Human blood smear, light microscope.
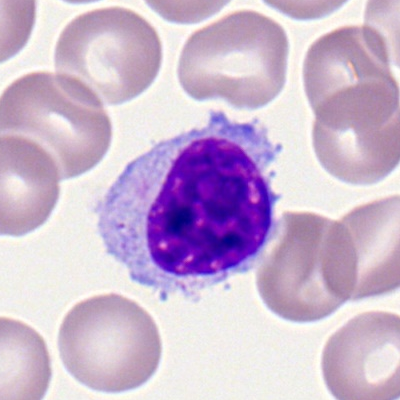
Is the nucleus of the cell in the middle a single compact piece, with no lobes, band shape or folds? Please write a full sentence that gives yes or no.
Yes, this cell's nucleus is a single compact round, oval or kidney-shaped mass, not band-shaped.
